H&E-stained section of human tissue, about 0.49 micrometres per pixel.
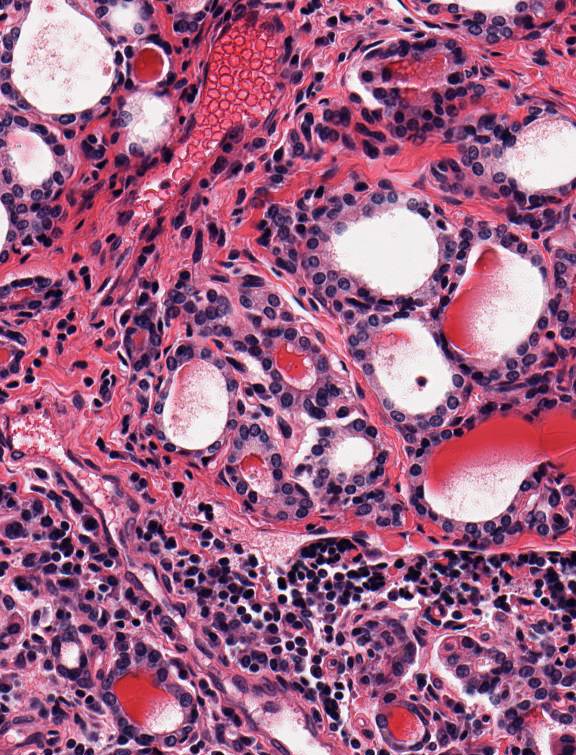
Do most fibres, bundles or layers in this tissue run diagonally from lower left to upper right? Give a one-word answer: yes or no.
No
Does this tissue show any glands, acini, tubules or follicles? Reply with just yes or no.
Yes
